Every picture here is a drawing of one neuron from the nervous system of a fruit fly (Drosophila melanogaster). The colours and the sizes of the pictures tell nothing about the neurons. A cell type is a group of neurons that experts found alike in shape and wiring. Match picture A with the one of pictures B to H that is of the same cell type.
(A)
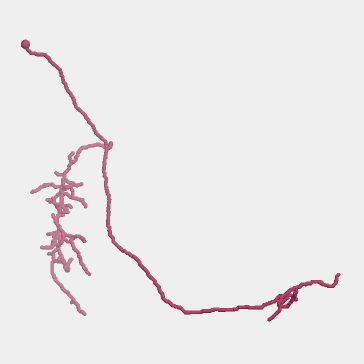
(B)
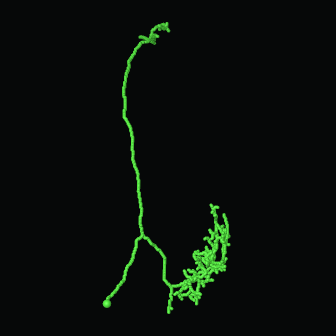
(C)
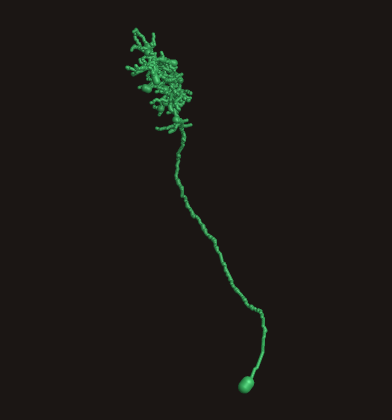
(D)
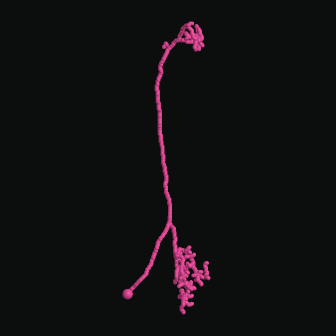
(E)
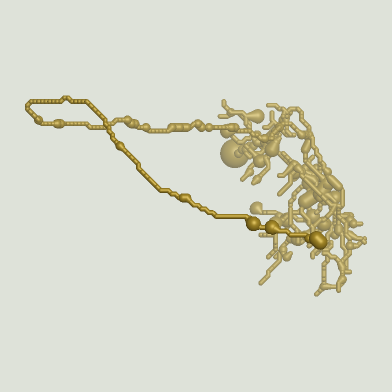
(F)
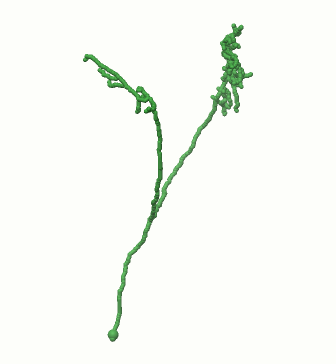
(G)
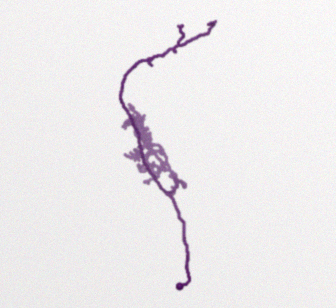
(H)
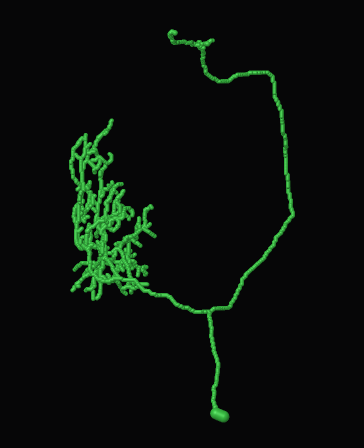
G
